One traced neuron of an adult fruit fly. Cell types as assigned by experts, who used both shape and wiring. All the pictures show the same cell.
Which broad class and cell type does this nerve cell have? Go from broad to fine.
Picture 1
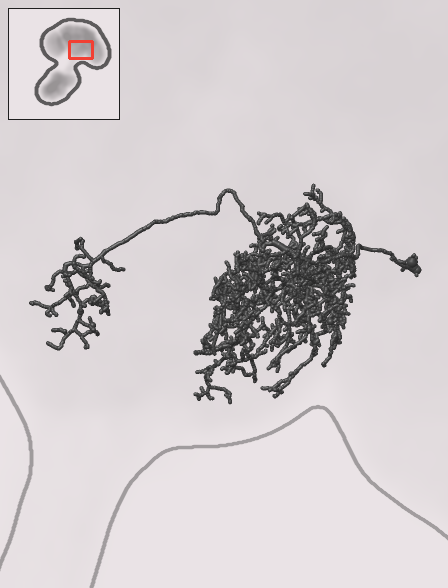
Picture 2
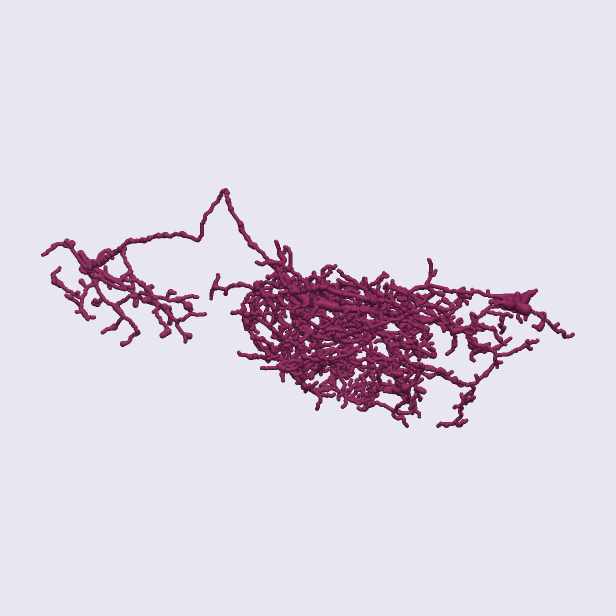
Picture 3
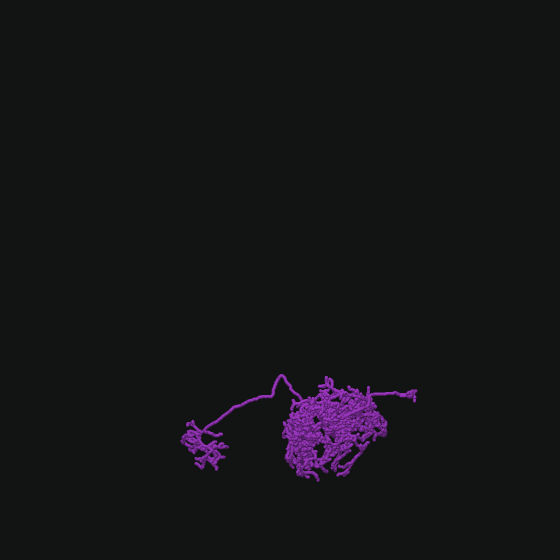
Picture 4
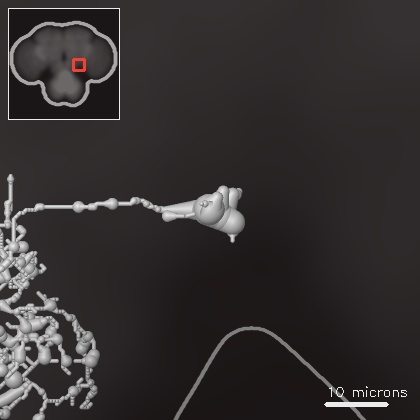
central-brain intrinsic neuron; GNG109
